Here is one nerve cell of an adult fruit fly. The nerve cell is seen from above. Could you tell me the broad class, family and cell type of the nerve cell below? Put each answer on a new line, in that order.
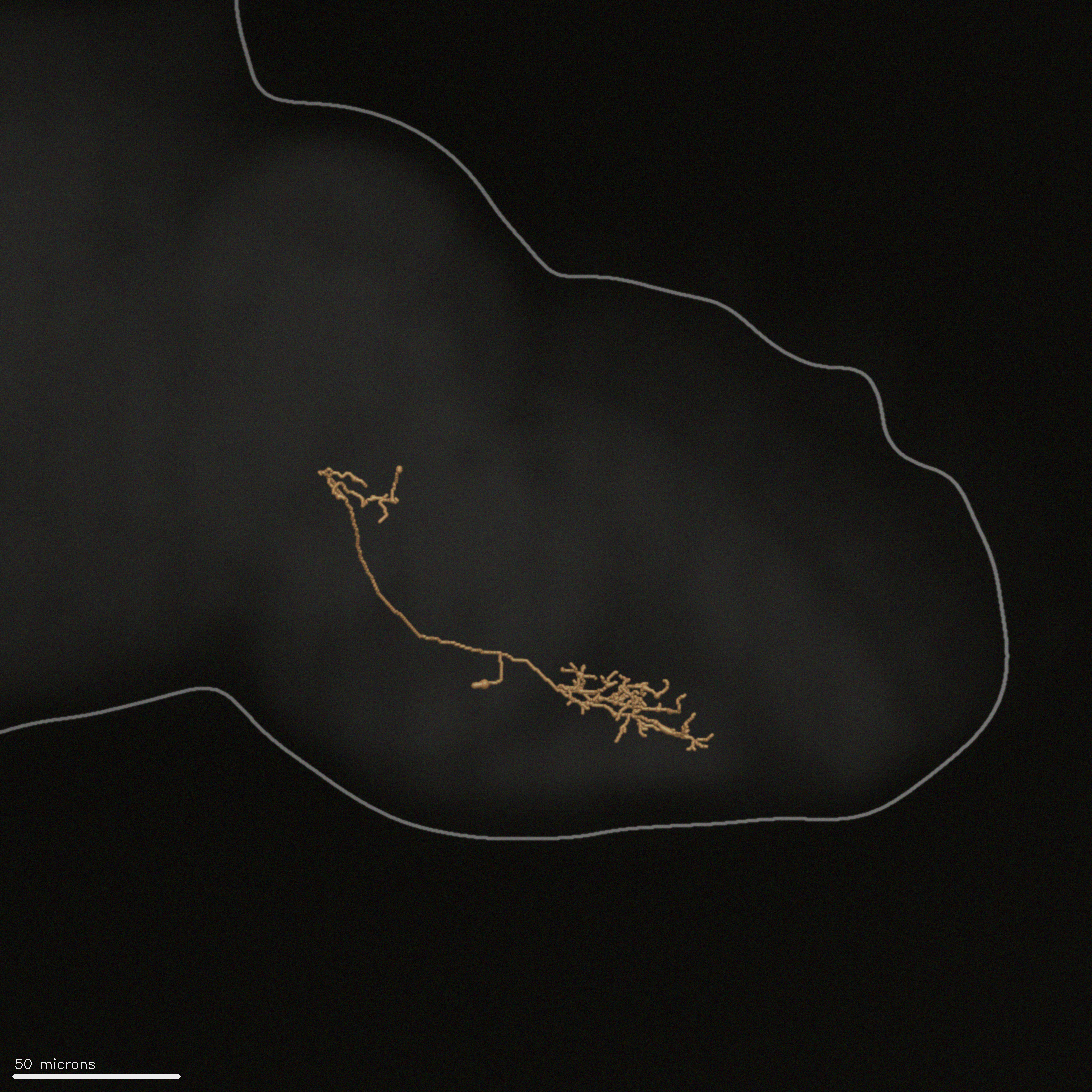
optic-lobe intrinsic neuron
MeLo
MeLo4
